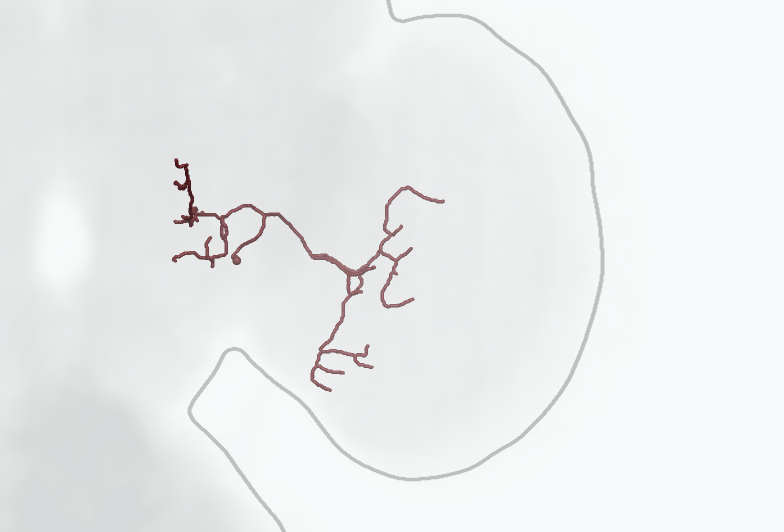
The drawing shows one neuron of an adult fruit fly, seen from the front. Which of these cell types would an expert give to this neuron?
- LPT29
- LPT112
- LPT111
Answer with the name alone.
LPT112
